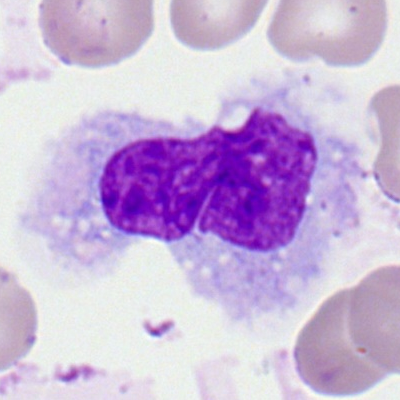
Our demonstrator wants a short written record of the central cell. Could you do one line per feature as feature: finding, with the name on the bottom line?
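Nucleus: folded, a deep cleft splitting it into two broad lobes side by side.
Cytoplasm: abundant and pale grey-blue, with a fine, dusty pinkish-purple granularity.
Vacuoles: several small clear ones, especially below the nucleus.
Verdict: a monocyte, then.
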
